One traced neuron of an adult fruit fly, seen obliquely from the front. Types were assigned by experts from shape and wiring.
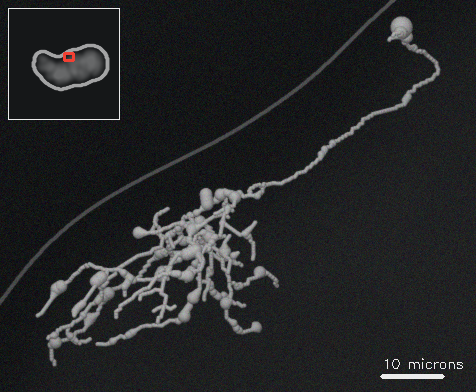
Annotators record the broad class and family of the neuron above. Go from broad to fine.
central-brain intrinsic neuron; hemilineage LHd2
